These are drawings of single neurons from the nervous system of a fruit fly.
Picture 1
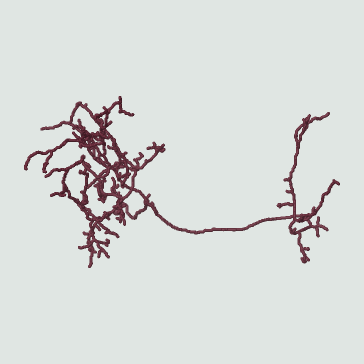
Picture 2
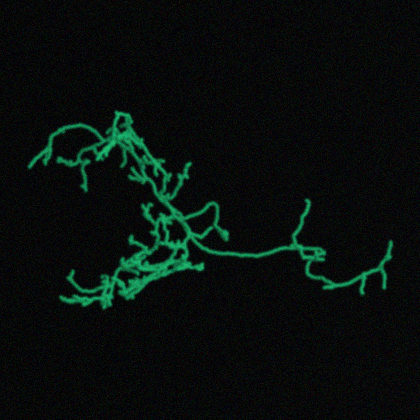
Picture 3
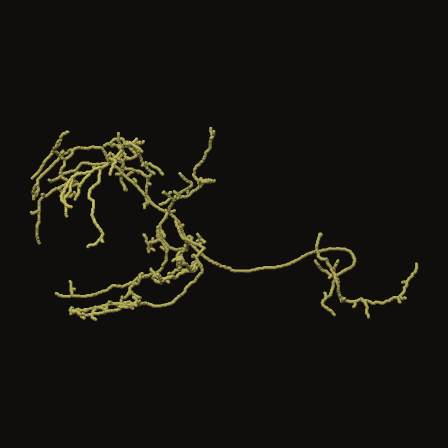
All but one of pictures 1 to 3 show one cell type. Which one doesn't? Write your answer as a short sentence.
The neuron in picture 1 is of another cell type than the rest.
